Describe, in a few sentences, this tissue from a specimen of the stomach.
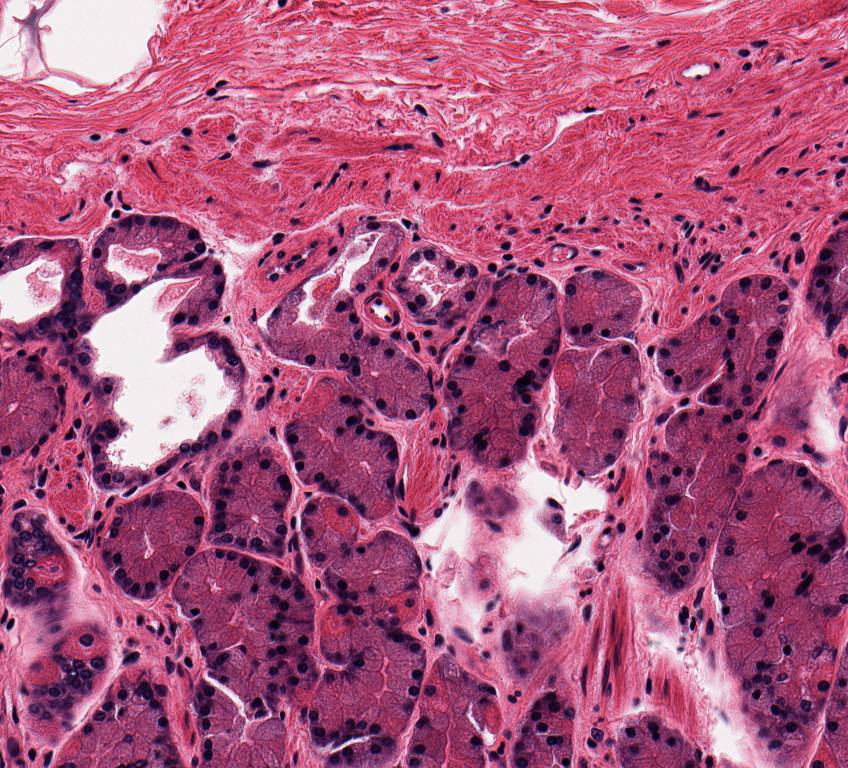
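Up top, a band of dense pink fibrous tissue; closely packed glandular units fill the lower two-thirds. They form rounded, lobulated clusters with small, inconspicuous central lumens, split apart by thin pink fibrous septa. And the nuclei are small, round, dark and basal.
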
